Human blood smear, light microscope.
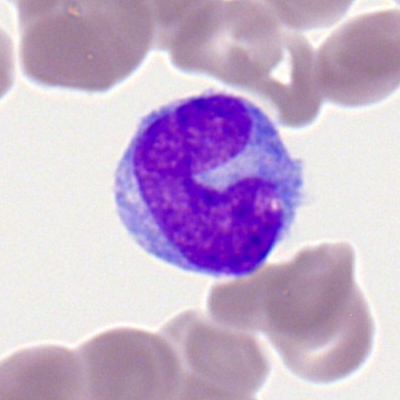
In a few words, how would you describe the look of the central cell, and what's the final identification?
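Notice how the nucleus is folded into a horseshoe, its notch opening to the right. Pale cytoplasm fills that notch, and the cytoplasm as a whole is a pale greyish-blue. Follow the cell edge and you will see it is slightly ragged, with small fuzzy projections. This is a monocyte.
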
